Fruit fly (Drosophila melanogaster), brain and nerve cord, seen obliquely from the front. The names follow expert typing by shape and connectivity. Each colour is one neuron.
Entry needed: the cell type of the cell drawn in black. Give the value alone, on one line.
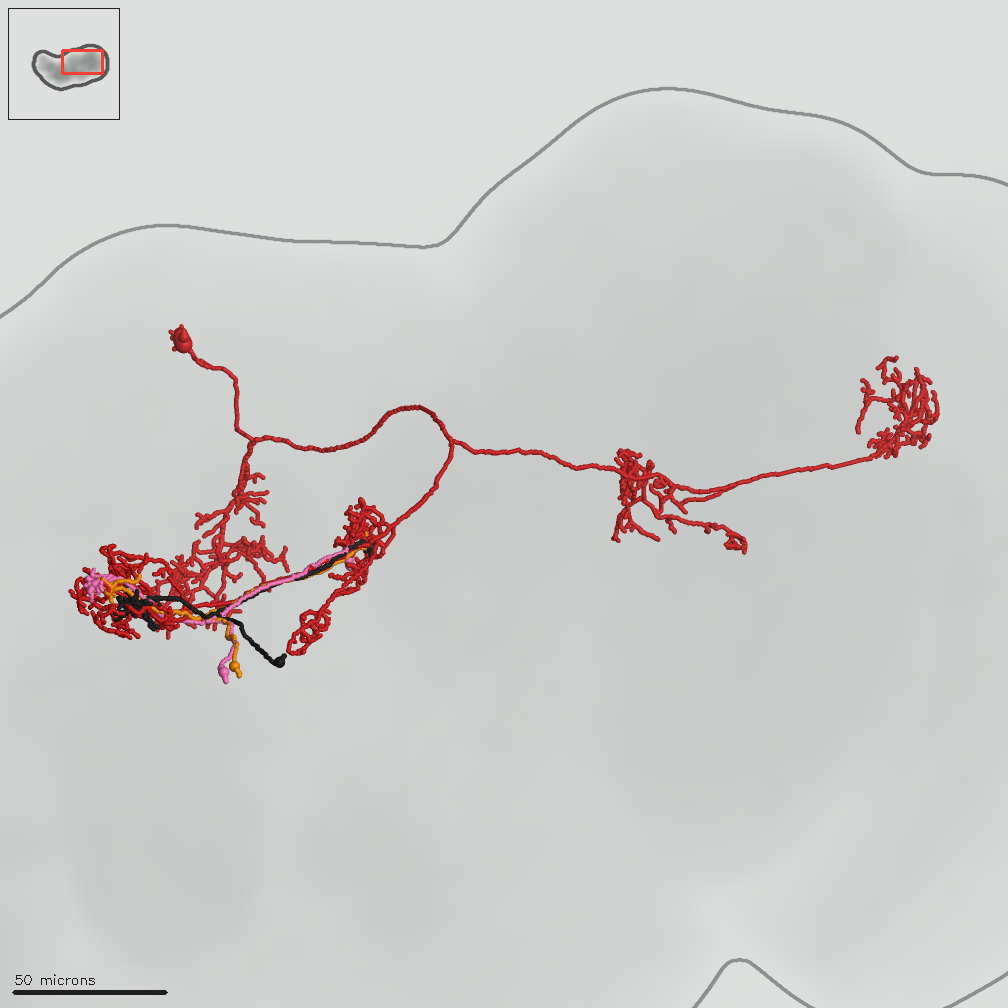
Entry: TuBu07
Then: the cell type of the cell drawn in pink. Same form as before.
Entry: TuBu10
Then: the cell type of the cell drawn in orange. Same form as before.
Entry: TuBu09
